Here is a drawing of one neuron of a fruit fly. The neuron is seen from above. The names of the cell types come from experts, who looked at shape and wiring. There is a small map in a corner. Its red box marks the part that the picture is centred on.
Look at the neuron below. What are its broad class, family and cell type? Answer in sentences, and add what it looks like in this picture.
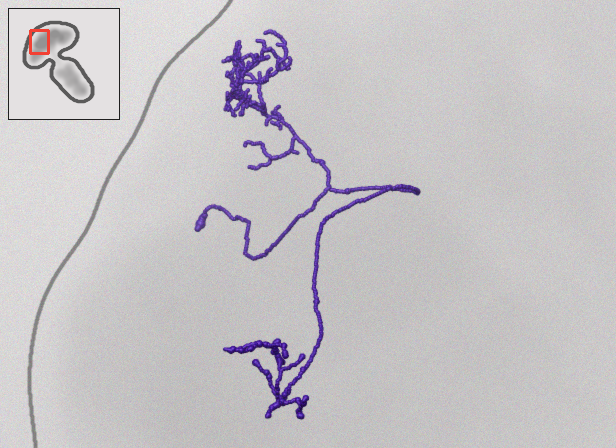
It is a central-brain intrinsic neuron. The family is hemilineage ALv1. It is of cell type M_vPNml76. It lies in the brain. The picture shows dozens of branch ends.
